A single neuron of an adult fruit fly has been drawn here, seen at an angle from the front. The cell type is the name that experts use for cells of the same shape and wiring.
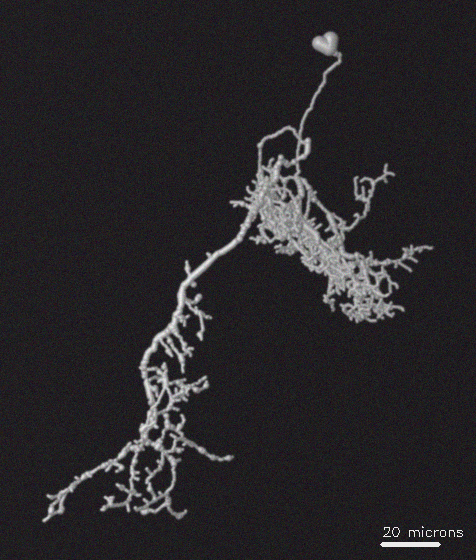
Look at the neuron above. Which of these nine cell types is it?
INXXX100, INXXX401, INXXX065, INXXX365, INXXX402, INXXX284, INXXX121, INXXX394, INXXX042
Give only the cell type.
INXXX100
